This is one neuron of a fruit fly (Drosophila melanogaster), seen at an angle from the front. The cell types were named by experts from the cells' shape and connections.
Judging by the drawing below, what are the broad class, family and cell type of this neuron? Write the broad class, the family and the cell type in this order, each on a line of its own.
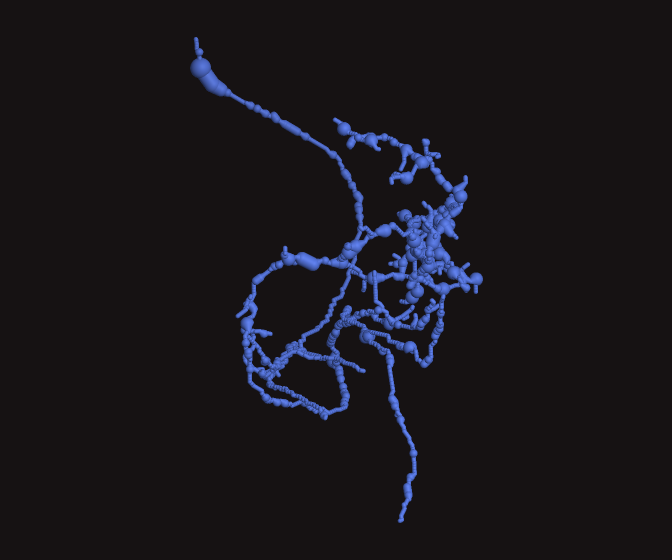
central-brain intrinsic neuron
hemilineage SLPad1_posterior
CB3399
